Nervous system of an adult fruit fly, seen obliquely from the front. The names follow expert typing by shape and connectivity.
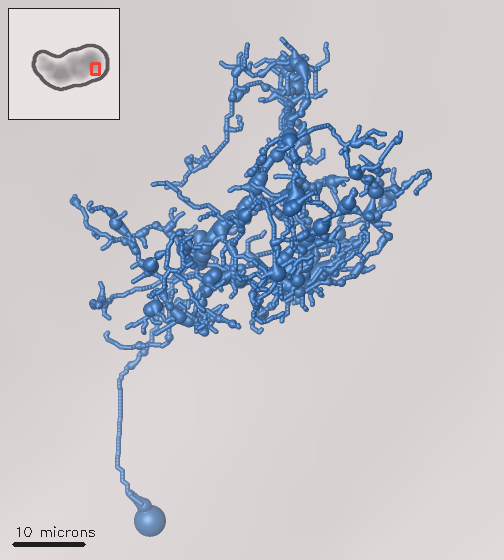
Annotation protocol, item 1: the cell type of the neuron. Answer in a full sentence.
The cell type is CB2642.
